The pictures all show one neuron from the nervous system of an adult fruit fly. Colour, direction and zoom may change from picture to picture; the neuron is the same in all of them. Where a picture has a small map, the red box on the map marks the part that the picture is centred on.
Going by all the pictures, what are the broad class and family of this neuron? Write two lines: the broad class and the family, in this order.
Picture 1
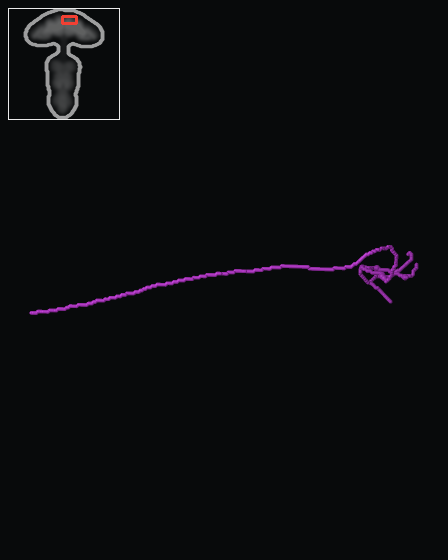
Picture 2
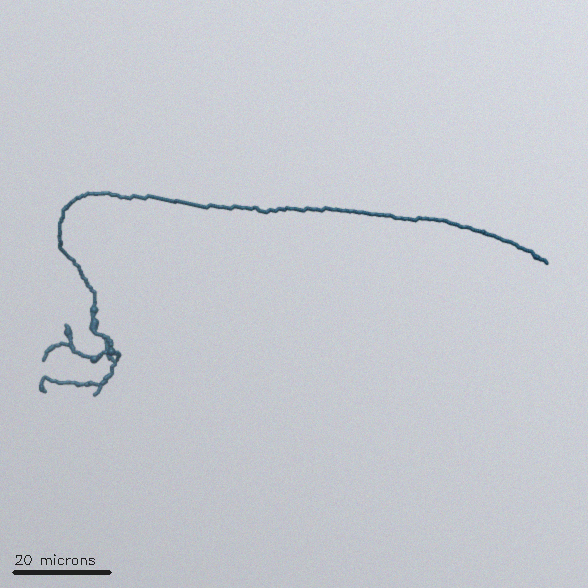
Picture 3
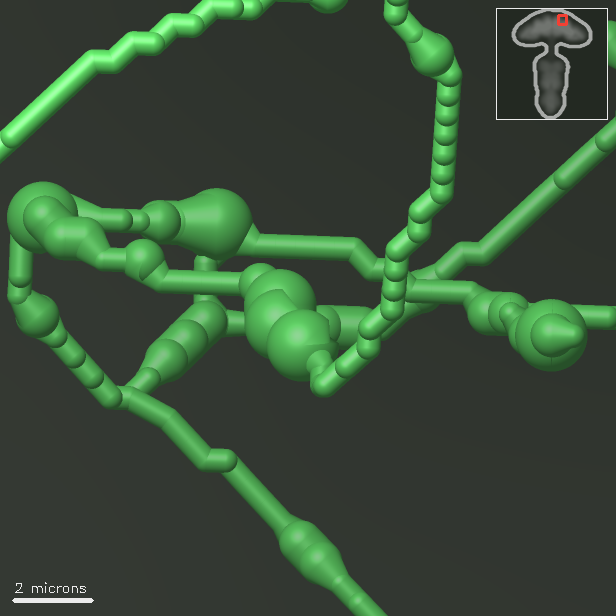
sensory neuron entering the brain
class olfactory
